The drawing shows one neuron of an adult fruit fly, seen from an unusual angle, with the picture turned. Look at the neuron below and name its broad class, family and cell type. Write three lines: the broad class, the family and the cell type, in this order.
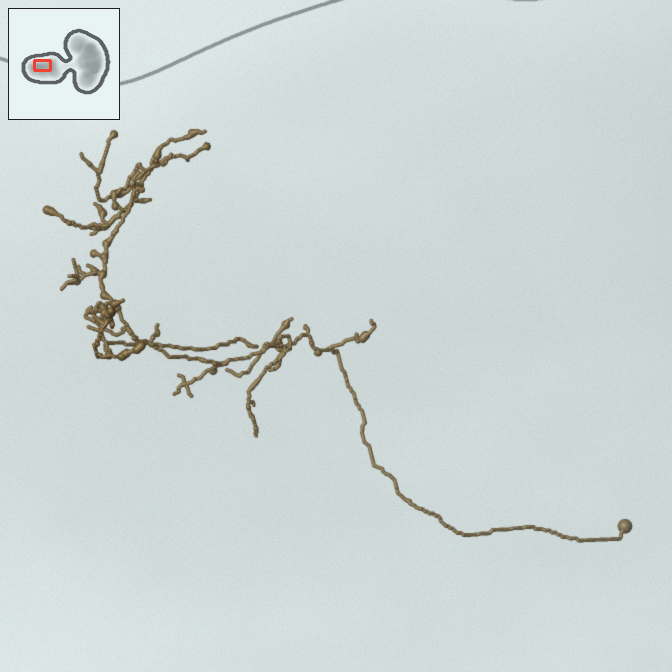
nerve-cord intrinsic neuron
hemilineage 14A
IN14A110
